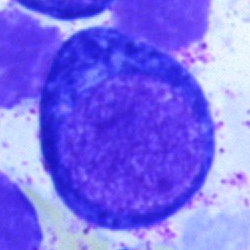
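Proerythroblast at the centre, checked in order. The outline is smooth and oval. The chromatin is fine and evenly stippled purple. Last, a narrow rim of deep blue cytoplasm surrounds the nucleus, broadest along the upper left side.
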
